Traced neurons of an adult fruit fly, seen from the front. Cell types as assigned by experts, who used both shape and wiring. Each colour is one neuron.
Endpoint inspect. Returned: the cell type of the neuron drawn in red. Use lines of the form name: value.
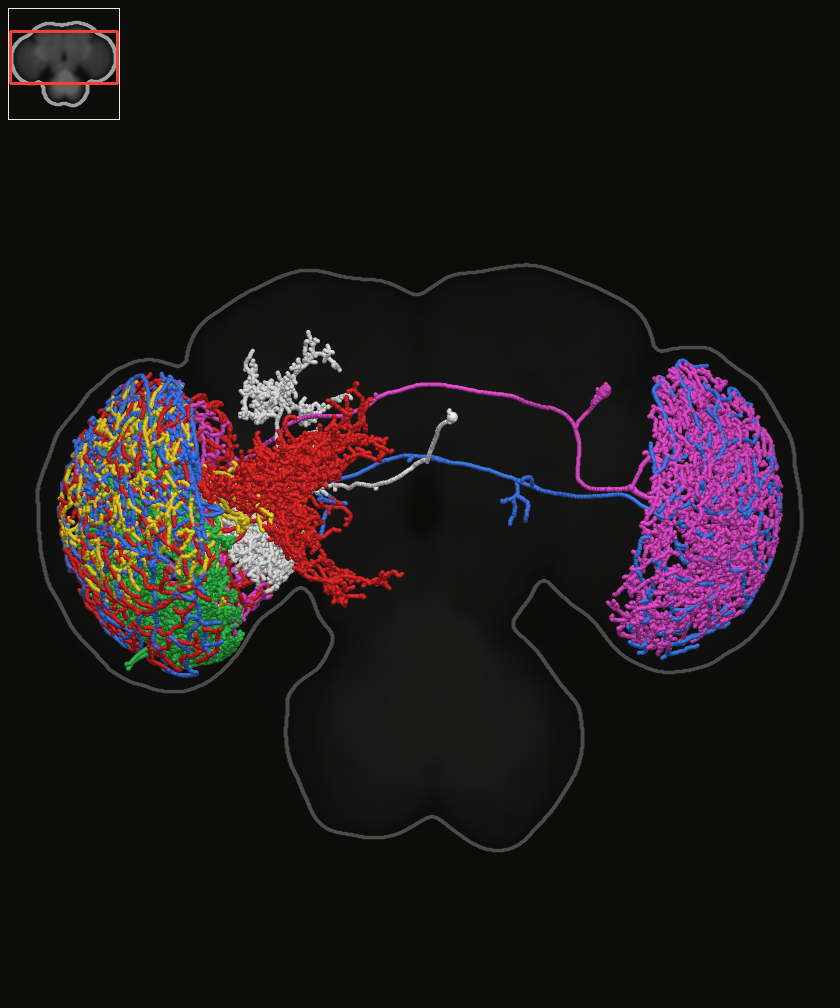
cell type: MeVC25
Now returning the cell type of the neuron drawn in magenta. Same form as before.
cell type: MeVPOL1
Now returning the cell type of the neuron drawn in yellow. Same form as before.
cell type: MeVP53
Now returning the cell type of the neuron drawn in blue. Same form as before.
cell type: MeVPMe2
